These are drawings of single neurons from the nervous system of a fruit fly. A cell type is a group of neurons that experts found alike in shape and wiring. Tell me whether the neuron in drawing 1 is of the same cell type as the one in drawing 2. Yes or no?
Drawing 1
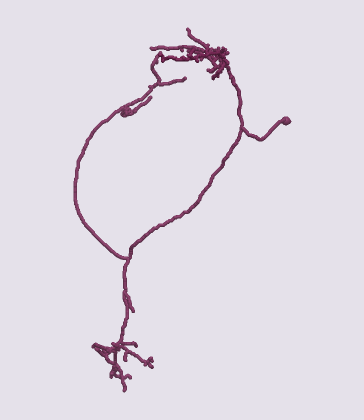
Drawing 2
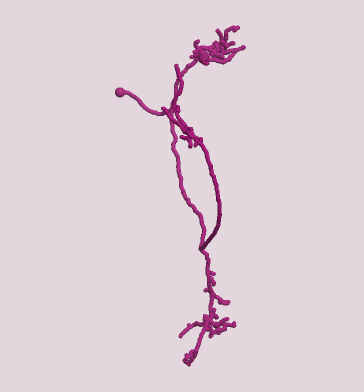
yes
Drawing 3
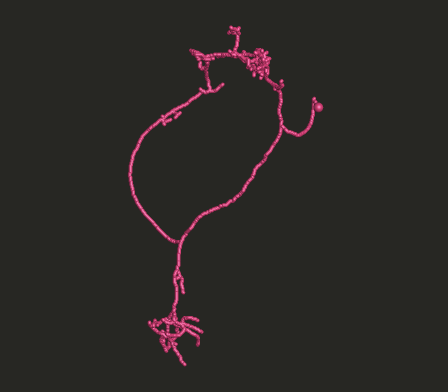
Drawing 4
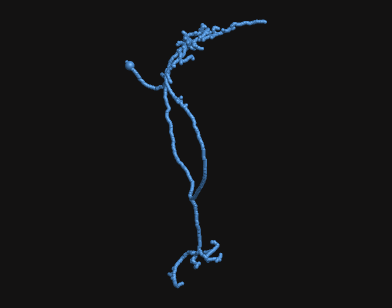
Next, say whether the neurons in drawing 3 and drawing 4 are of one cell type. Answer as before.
yes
